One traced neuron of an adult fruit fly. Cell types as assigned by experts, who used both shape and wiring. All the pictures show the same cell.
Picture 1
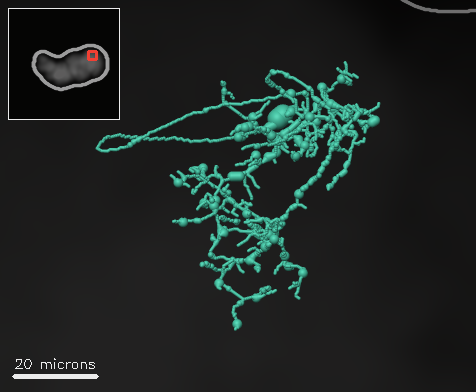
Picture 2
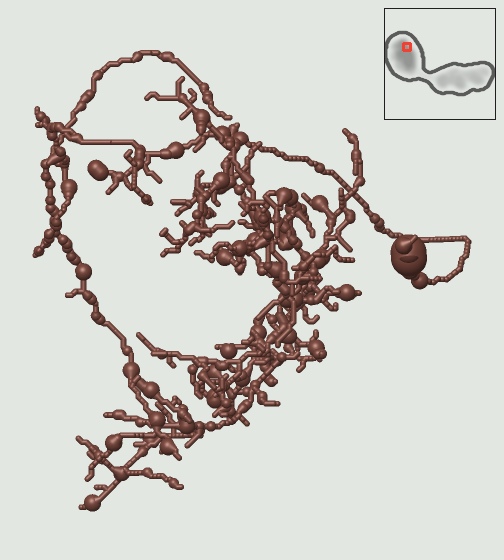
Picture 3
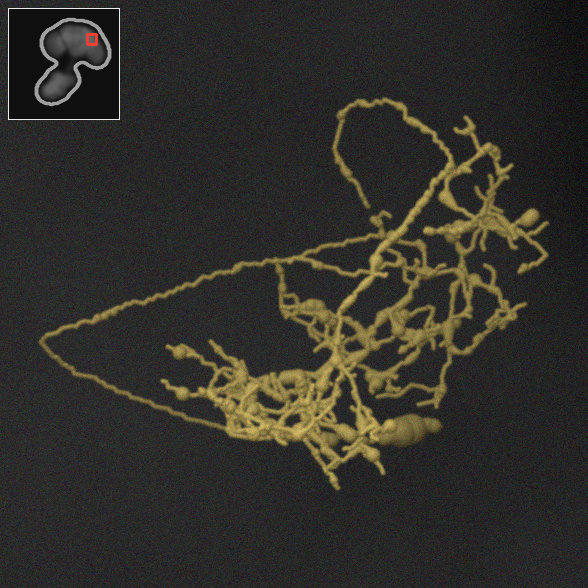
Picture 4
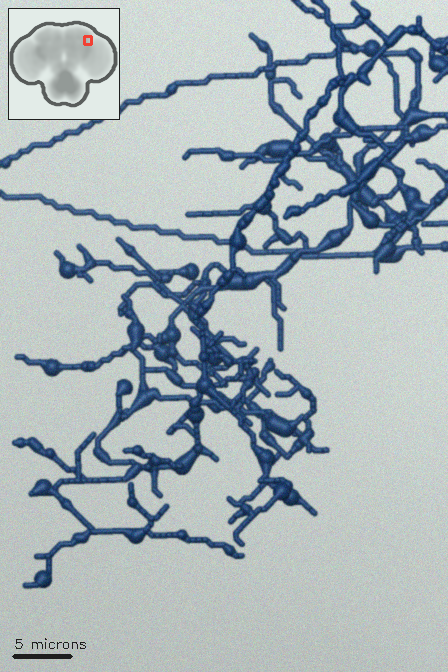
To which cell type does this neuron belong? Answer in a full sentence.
The cell type is CB4114.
